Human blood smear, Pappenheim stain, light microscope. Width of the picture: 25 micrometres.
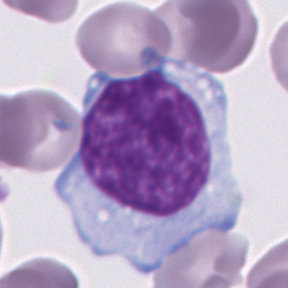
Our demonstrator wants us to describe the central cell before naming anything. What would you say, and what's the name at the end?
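The outline of the cell is irregular, bearing small blunt projections along its lower edge. No distinct nucleolus can be made out in the nucleus. The cytoplasm is pale blue and contains a few small clear vacuoles. This cell is a myeloblast.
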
